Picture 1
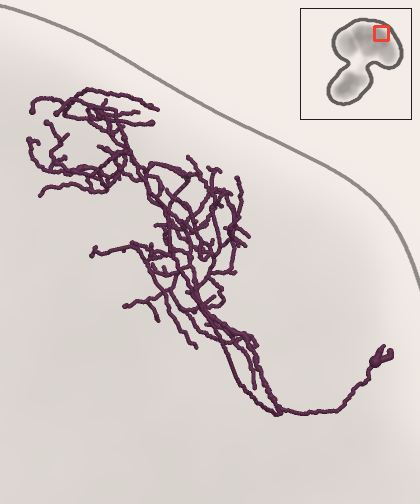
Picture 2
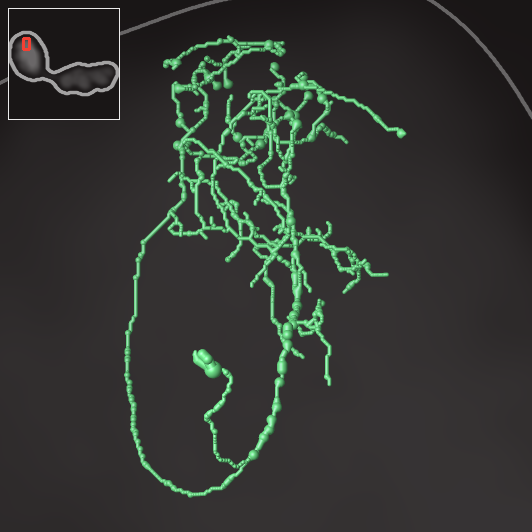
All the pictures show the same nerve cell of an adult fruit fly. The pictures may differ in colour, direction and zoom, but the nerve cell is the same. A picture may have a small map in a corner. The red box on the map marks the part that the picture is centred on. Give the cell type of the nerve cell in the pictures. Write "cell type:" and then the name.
cell type: CB1923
